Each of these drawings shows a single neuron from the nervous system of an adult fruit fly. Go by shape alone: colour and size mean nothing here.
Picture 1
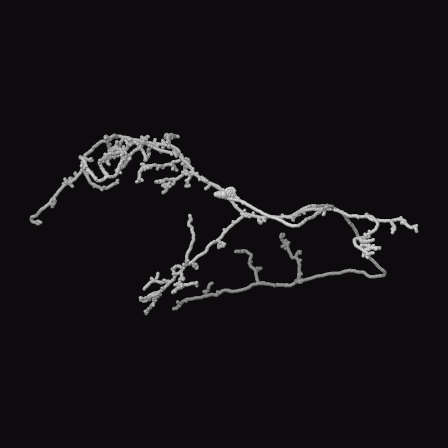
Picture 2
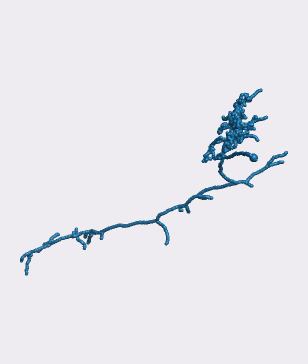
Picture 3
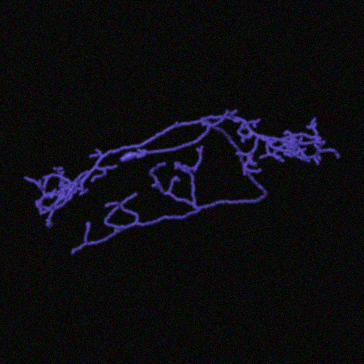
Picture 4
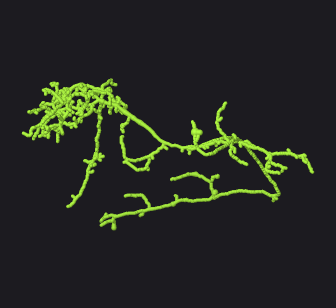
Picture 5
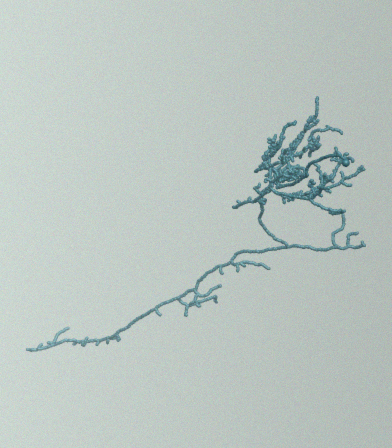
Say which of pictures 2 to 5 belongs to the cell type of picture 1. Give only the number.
4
